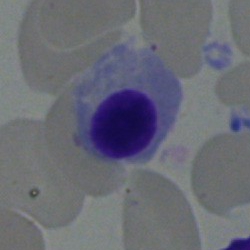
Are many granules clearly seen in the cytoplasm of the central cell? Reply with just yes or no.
No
